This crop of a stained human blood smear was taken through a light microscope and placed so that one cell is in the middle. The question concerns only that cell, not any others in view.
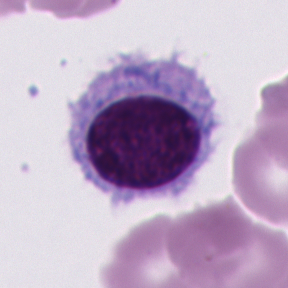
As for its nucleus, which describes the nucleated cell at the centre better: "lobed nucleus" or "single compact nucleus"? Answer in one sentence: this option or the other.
The nucleus is one round, oval or kidney-shaped compact mass, not lobed or folded.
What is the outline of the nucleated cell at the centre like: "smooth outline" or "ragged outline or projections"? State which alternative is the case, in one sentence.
Projections, blebs or tags, or a frayed edge, mark the outline of the cell.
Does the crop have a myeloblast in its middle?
no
